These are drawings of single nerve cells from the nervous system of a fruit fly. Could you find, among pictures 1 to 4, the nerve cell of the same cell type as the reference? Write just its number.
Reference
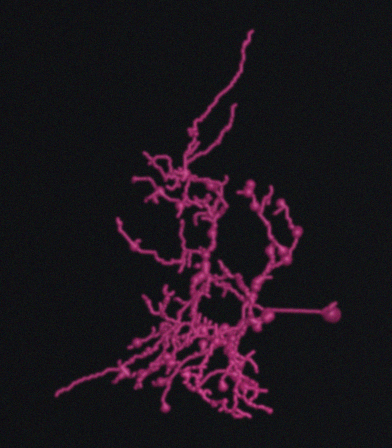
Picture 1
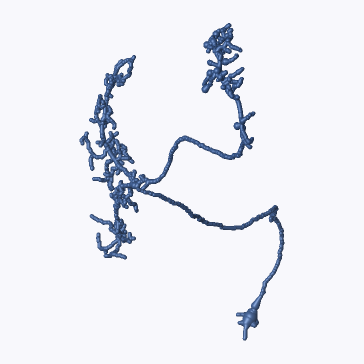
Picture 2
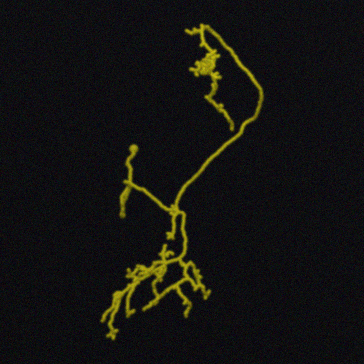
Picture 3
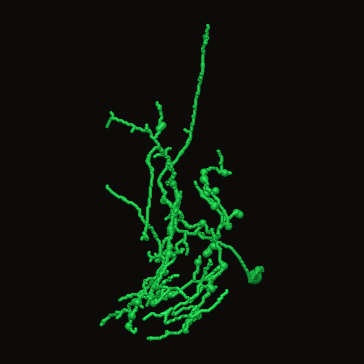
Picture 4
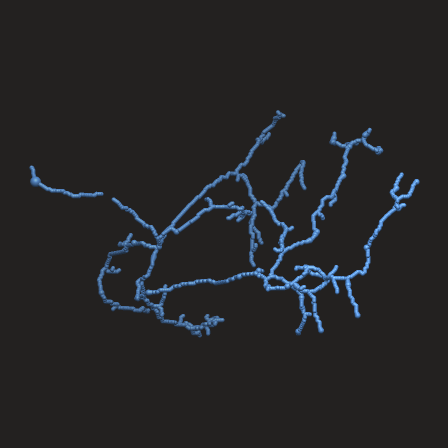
3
